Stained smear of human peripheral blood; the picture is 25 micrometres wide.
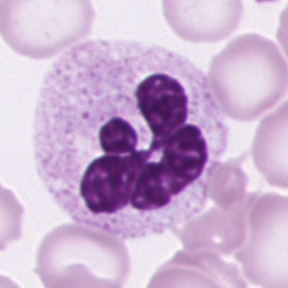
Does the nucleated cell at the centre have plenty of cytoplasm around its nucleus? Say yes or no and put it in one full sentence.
Yes, the cytoplasm of this cell is abundant.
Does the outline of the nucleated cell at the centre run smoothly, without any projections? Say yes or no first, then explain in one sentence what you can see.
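Yes. The cell outline is round and smooth.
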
